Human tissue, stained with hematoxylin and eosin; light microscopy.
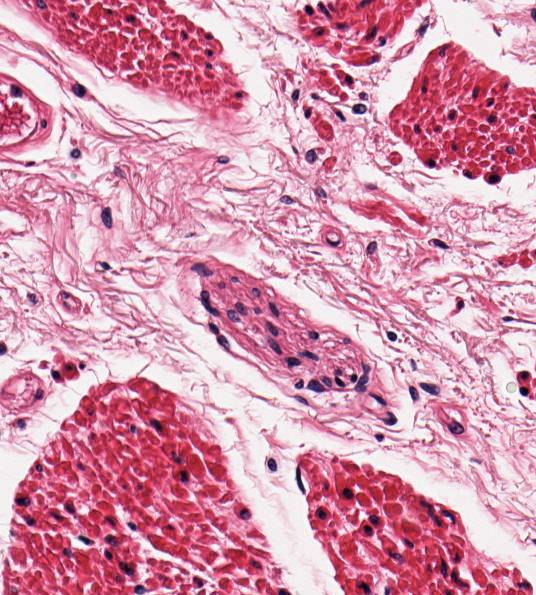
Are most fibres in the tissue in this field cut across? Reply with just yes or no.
Yes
